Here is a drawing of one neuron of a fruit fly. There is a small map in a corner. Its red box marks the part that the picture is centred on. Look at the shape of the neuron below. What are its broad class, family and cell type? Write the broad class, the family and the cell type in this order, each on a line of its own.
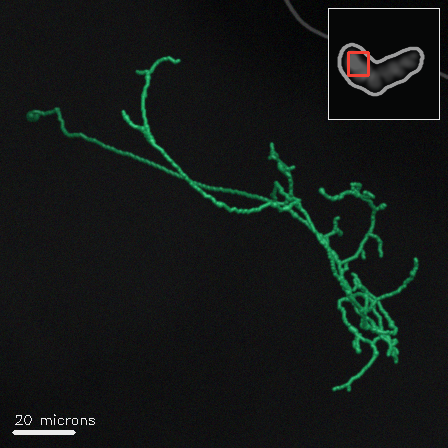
central-brain intrinsic neuron
hemilineage SMPad2
CL049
